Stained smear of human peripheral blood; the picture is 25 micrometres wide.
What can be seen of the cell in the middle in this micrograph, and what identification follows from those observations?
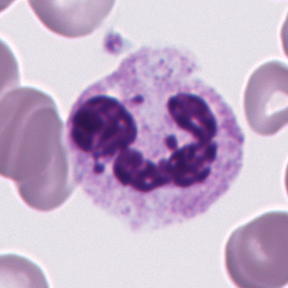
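The nucleus is divided into several dense lobes, joined in a horseshoe that opens toward the top of the cell, and no nucleoli are visible. Fine, small lilac granules fill the cytoplasm evenly. The outline is roughly round, its edge slightly ragged. Name: segmented neutrophil.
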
